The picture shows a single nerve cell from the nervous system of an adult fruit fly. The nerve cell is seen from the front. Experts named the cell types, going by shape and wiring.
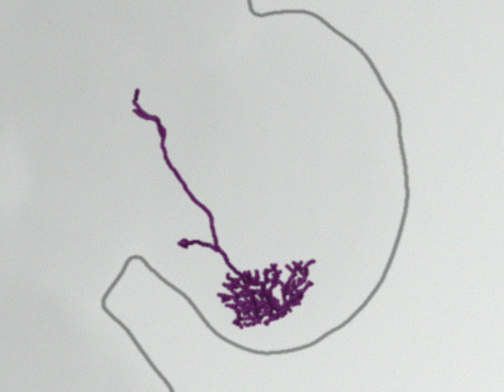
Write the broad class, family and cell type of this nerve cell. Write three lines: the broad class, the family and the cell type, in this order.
visual projection neuron
MeVP
MeVP4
